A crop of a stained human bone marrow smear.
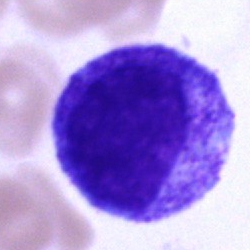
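Promyelocyte, the cell in the middle of this stained bone marrow smear. Its nucleus sits off-centre, over toward the left, and the chromatin there is a dense, dark purple. On the right side, the cytoplasm curves round as a crescent. Looking closer, fine reddish-purple granules lie scattered through that paler cytoplasm.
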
